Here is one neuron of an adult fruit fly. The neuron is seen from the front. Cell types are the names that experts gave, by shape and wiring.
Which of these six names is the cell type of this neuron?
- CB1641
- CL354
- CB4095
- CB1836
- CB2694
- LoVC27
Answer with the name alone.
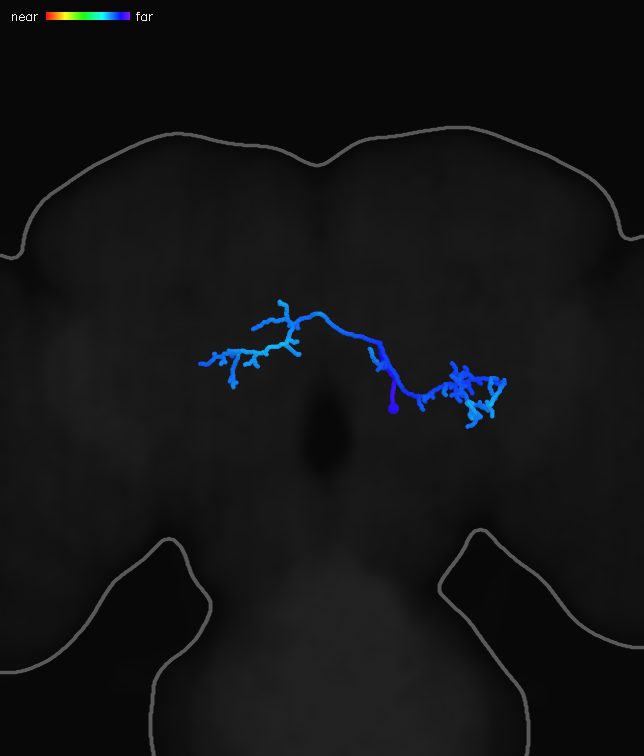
CB2694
